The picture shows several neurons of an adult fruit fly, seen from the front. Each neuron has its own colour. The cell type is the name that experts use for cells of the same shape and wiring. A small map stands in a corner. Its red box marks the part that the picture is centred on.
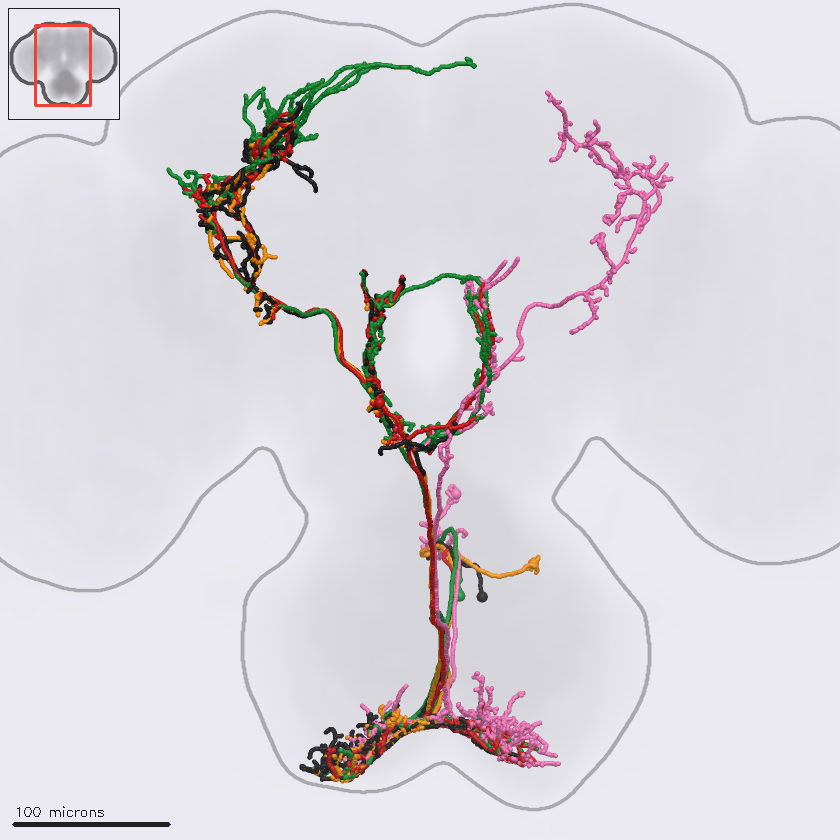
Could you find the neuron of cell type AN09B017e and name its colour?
black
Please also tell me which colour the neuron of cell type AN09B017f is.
green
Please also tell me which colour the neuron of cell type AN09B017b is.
red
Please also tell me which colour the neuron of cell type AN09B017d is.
pink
